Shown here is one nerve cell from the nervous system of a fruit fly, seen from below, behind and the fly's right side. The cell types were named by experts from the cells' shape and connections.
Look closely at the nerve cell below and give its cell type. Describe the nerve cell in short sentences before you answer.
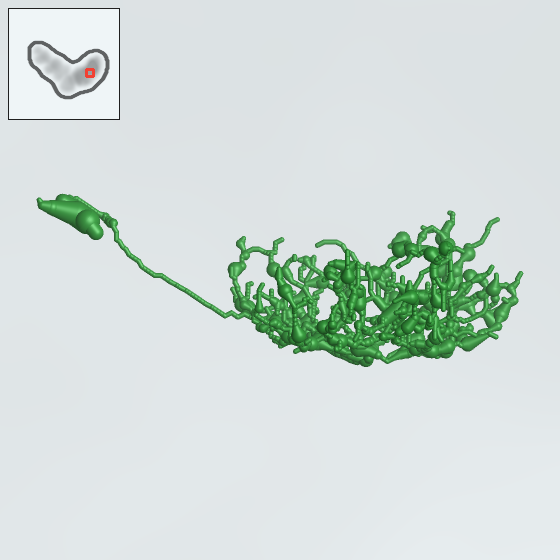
The cell body is on the left of the picture. The picture shows dozens of branch ends. It is an optic-lobe intrinsic neuron. Its cell type is Li14.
